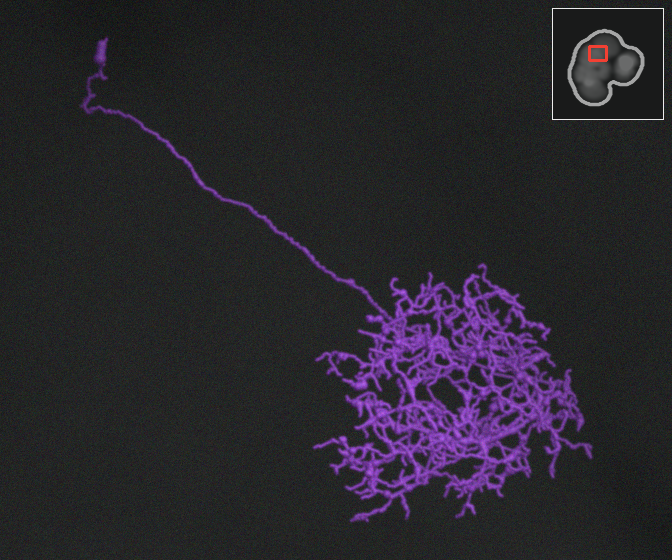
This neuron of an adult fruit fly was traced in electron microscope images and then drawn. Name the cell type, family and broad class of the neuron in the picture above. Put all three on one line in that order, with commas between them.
AVLP419_b, hemilineage VLPl4_anterior, central-brain intrinsic neuron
